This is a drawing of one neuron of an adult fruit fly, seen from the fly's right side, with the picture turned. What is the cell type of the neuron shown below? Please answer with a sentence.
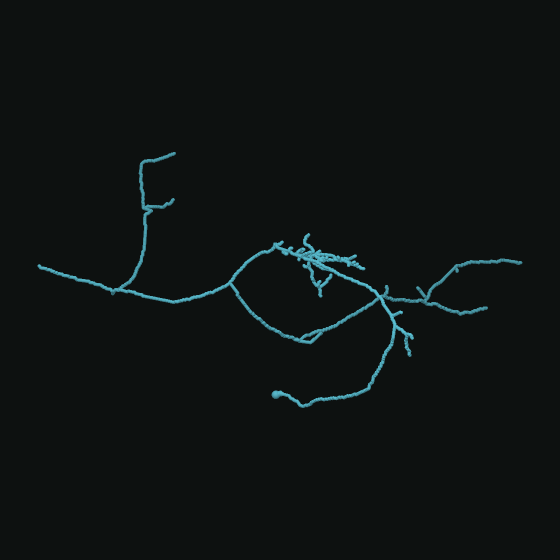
The cell type is IN18B056.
